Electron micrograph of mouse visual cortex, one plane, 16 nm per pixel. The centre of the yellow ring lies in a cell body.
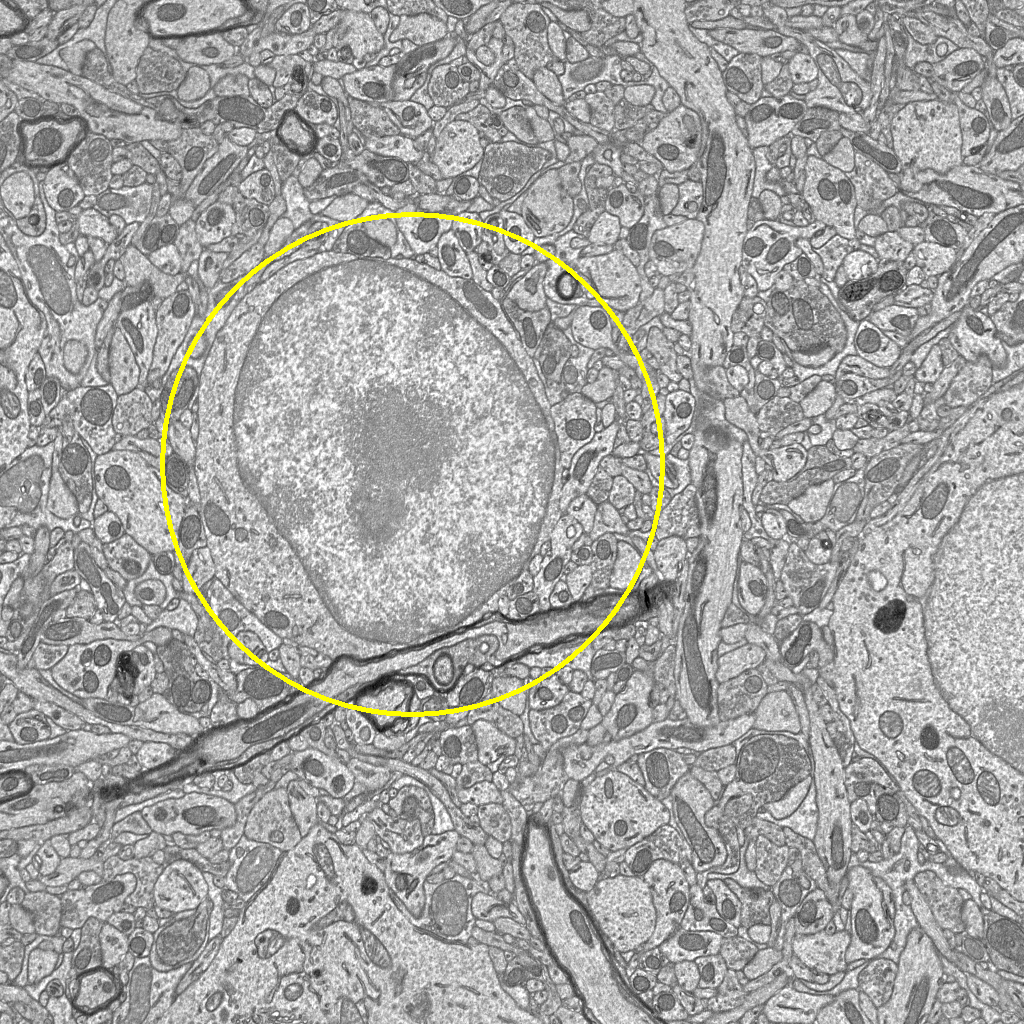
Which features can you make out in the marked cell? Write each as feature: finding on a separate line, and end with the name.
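Nucleus: large, rounded-oval, lying whole inside the ring.
Outline: smooth, with no deep infoldings of the envelope.
Chromatin: mostly pale and finely granular, with no large dark clumps against the envelope.
Central patch: large, darker, ill-defined and granular, near the nucleus's centre.
Cell type: oligodendrocyte.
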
